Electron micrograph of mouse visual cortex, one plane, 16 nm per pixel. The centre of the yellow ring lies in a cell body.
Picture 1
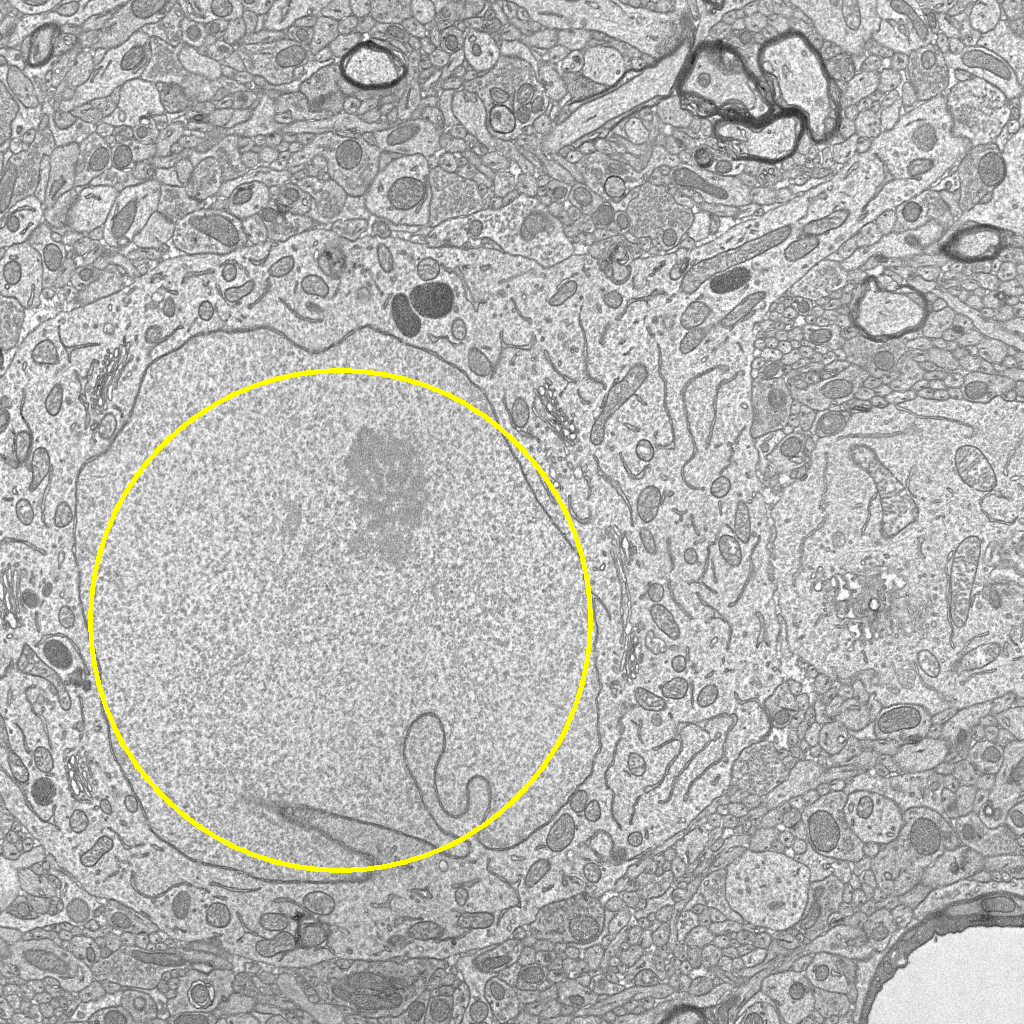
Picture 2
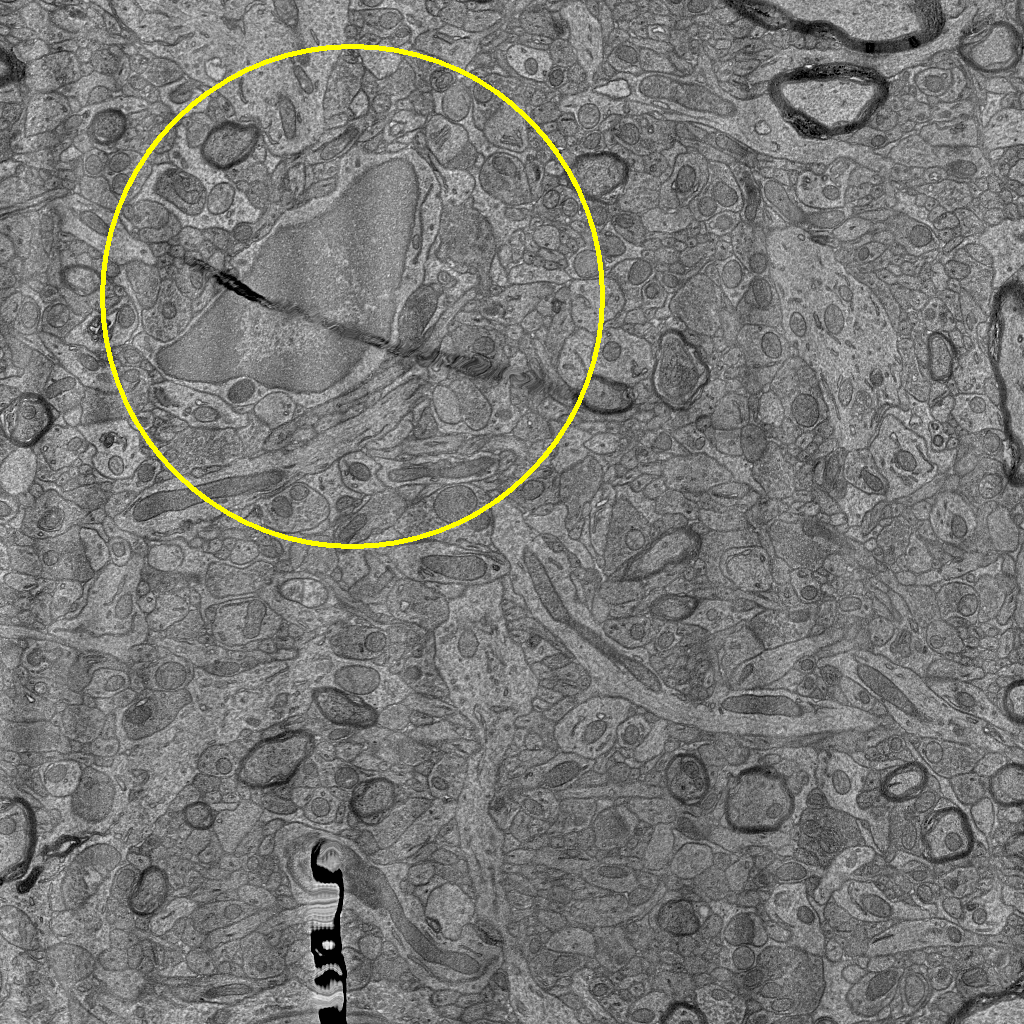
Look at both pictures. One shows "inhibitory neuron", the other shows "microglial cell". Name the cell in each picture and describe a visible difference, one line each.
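The cell in picture 1 is an inhibitory neuron. A deep, narrow infolding of the nuclear envelope reaches into the nucleus at its lower right.
The cell in picture 2 is a microglial cell. The nuclear envelope runs smoothly without deep infoldings.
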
